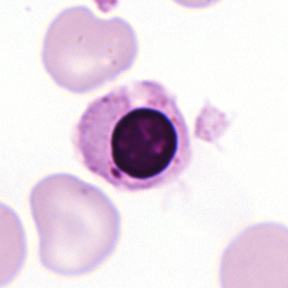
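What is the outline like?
Irregular and slightly ragged, not a smooth circle.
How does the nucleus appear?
Round, with a smooth edge and no notch or indentation.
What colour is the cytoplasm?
Pale pinkish-lilac, not blue.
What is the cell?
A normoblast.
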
